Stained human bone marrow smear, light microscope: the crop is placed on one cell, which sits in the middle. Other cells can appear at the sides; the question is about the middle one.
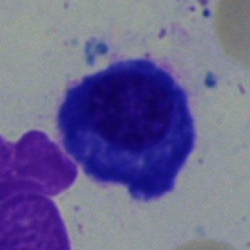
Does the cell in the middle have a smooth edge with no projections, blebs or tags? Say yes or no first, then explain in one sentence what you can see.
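No. The cell outline is irregular and bumpy rather than smoothly round.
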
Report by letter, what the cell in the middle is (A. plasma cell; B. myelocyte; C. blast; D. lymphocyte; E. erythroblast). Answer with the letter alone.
A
